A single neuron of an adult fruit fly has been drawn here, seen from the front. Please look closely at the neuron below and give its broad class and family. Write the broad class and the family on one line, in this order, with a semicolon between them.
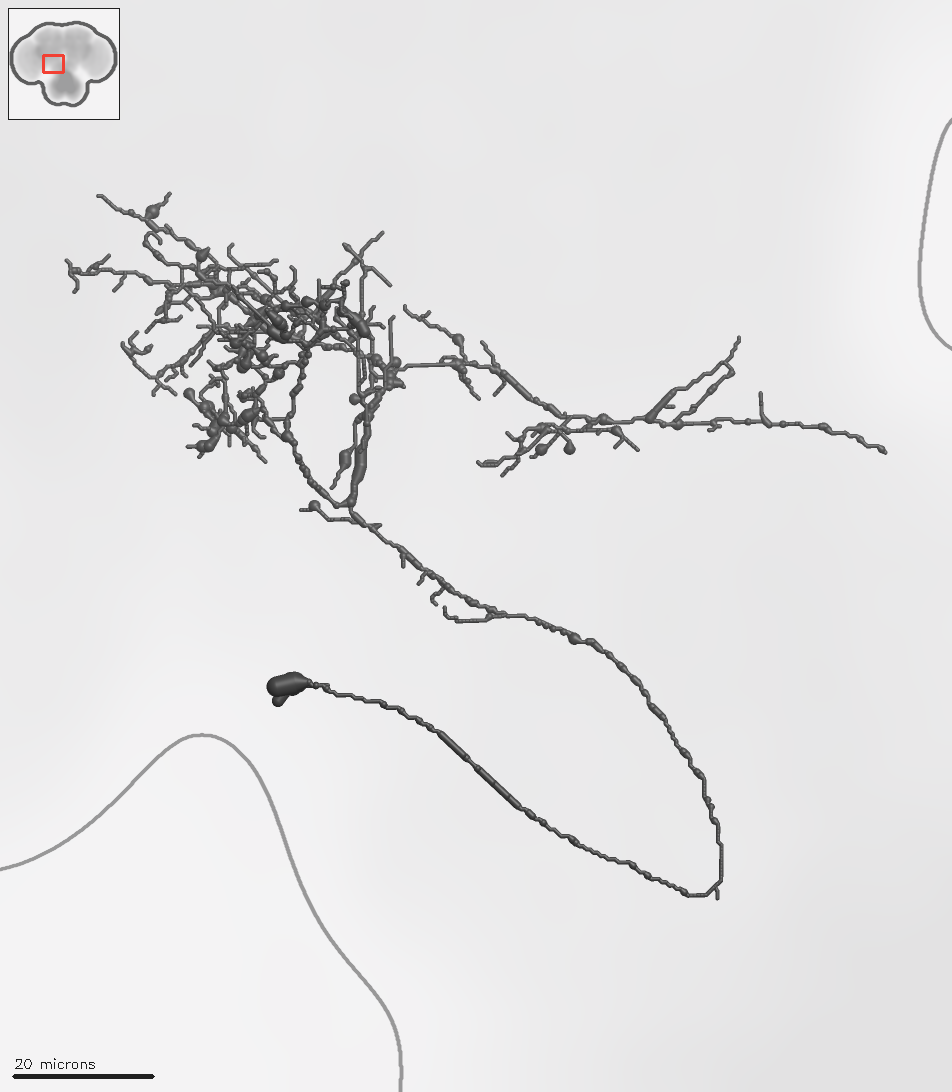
central-brain intrinsic neuron; hemilineage MD3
